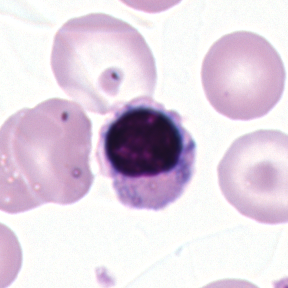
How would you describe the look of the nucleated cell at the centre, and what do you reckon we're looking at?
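Around most of the nucleus there's only scant cytoplasm, just a narrow rim. The chromatin looks dense and dark purple, with only faint paler patches, and I see no nucleoli. The outer edge is slightly irregular and ragged rather than smooth. Taken together, this cell is a normoblast.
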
